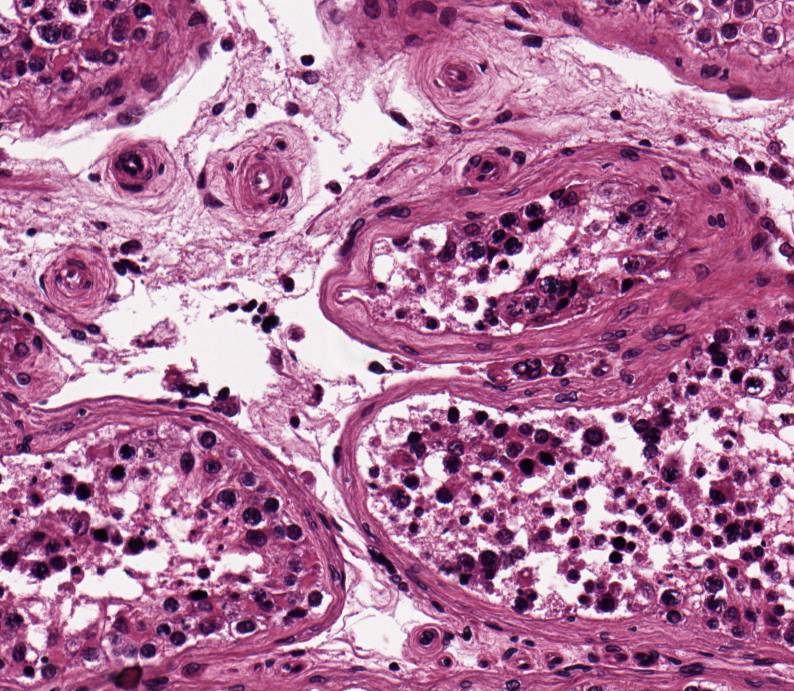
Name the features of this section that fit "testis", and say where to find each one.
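This is testis, and the tubule profiles fit it well: rounded and elongated, and full of cells. Paler stroma separates them, widest in the upper left and centre.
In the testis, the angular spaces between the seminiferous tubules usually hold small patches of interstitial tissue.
The stroma here lies between the tubules in keeping with that, and it is loose and fibrillary with scattered small dark nuclei. Each tubule is bounded by a thick, pink, layered fibrous wall, and flattened, spindle-shaped nuclei in that wall lie parallel to the tubule outline.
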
